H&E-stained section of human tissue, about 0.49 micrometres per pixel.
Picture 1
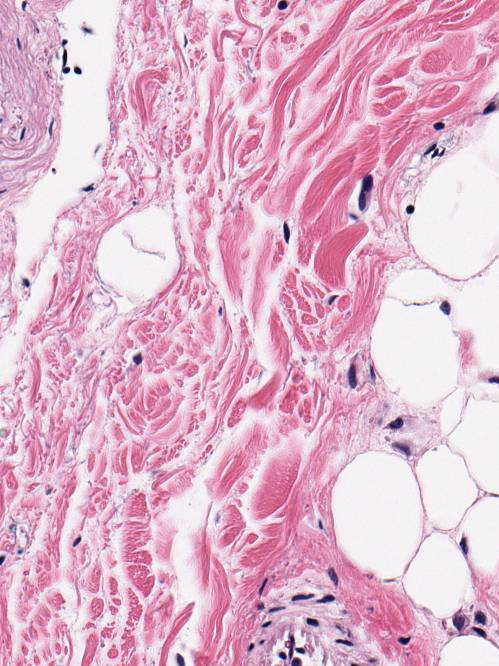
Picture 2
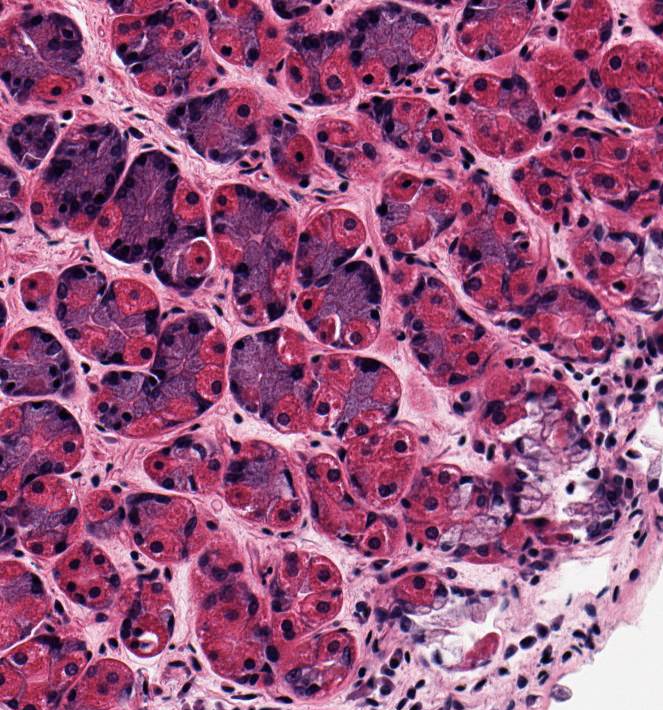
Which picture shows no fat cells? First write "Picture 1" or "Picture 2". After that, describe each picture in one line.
Picture 2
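In picture 1: A cluster of adipocytes with empty white vacuoles lies along the right edge of the field.
In picture 2: No fat cells are present in the field.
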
